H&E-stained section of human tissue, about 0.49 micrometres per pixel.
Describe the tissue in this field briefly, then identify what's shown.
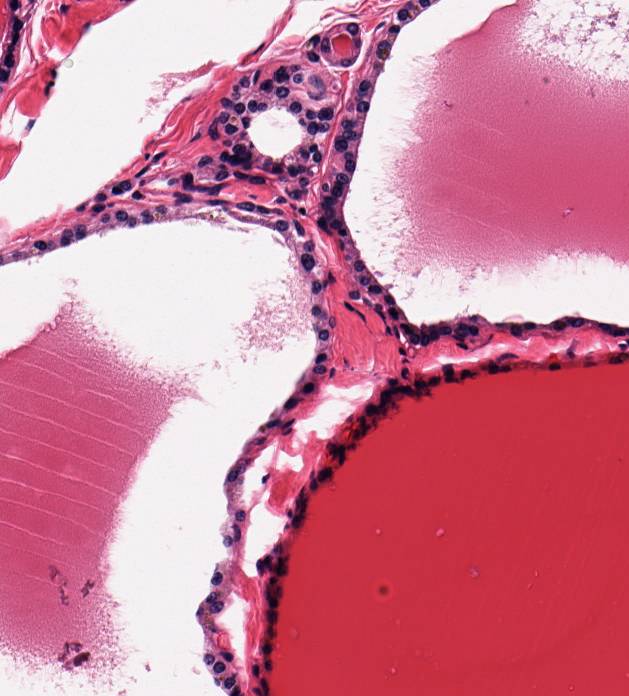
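Mostly large round follicles of homogeneous eosinophilic colloid, separated by thin septa. Colloid deeper red lower right, paler pink upper right and left. Top centre: much smaller follicle in septum, empty round lumen, epithelial ring. Septa: a little pink collagenous tissue, thickest at top-centre junction. Thyroid.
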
